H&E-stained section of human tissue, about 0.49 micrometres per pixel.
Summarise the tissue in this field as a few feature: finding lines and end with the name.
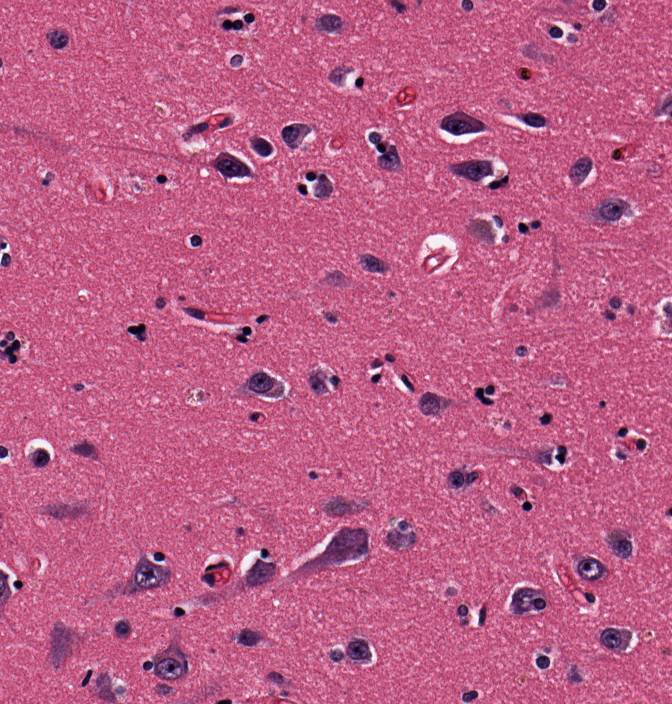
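Background: finely granular pink fibrillary matrix filling the field, cells scattered singly through it
Neurons: large, with angular, purple-pink cell bodies, scattered throughout
Neuronal nuclei: round and pale, each with a single dark nucleolus
Small cells: many small, round, dark nuclei with scant visible cytoplasm, among the neurons
Name: cerebral cortex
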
